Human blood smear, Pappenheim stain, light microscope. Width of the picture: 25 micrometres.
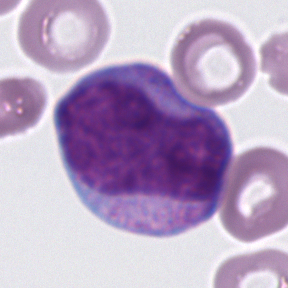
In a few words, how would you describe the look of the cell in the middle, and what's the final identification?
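Nucleus fills most of the cell. Chromatin finely granular, lacy, not coarsely clumped. Cytoplasm gathered mainly in a crescent along the bottom, with fine pinkish-purple granules. Cell: atypical promyelocyte.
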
